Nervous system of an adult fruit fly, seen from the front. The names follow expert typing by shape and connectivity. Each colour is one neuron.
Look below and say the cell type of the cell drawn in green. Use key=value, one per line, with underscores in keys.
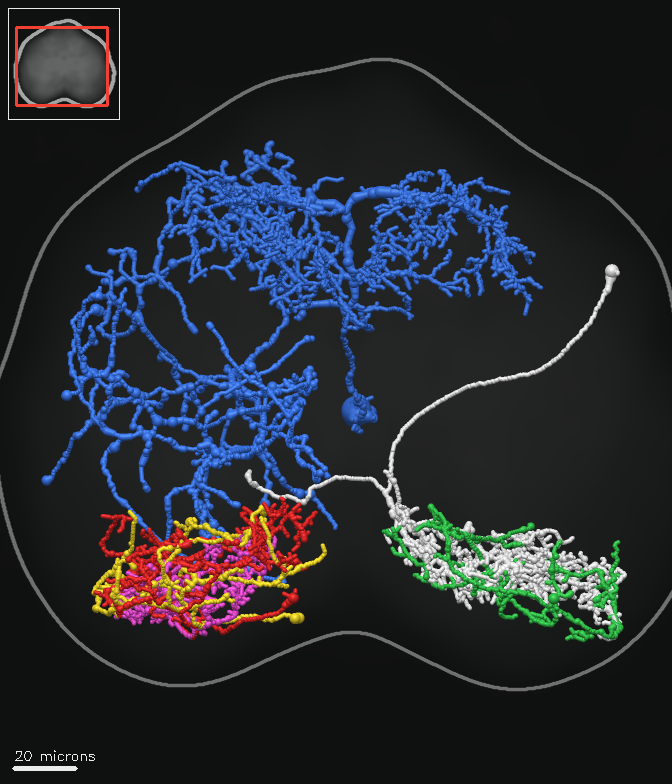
cell_type=IN01B045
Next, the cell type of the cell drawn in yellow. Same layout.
cell_type=IN01B035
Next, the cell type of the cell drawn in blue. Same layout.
cell_type=IN12B002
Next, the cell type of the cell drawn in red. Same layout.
cell_type=IN01B063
